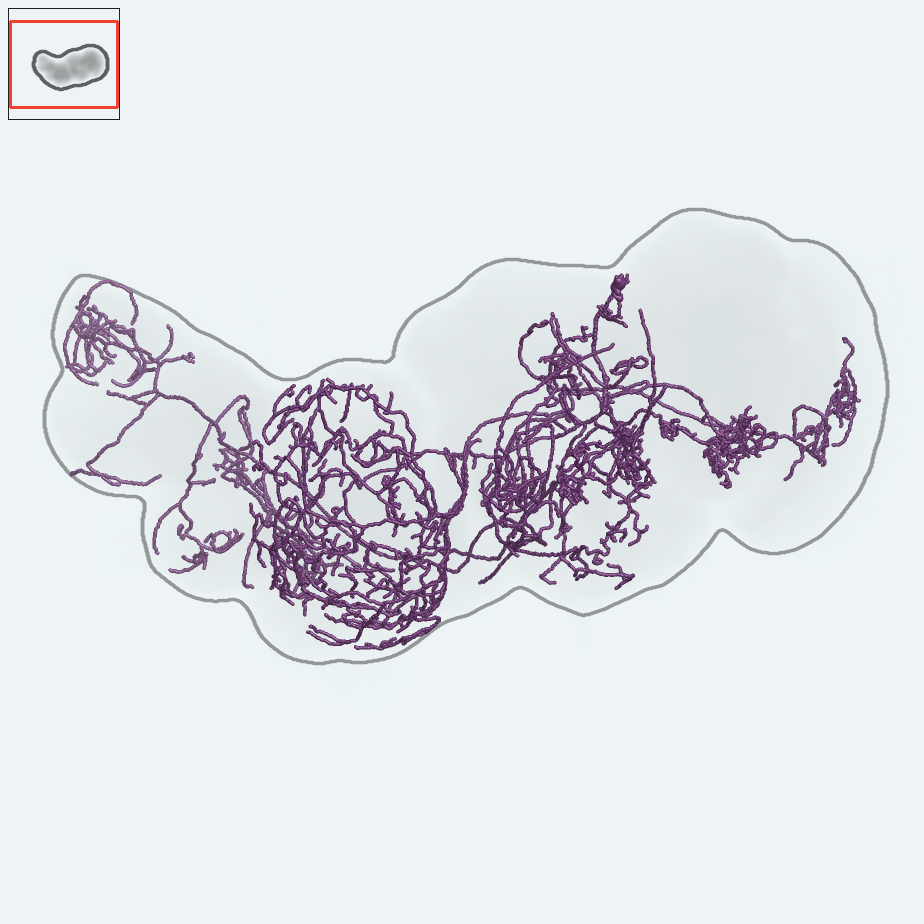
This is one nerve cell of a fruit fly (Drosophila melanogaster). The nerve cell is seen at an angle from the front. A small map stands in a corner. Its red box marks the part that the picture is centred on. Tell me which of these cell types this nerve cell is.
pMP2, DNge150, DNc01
DNc01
